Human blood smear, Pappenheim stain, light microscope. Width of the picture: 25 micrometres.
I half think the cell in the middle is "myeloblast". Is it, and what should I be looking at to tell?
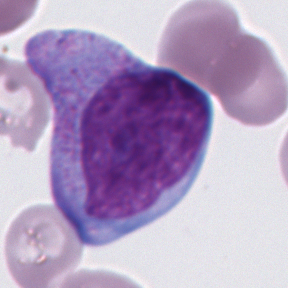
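Start with the chromatin: it is mottled, with darker and lighter purple patches. Next, the cytoplasm is abundant, spreading as a wide area on the left side of the nucleus.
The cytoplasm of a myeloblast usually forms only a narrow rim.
So this wide area of cytoplasm speaks against myeloblast. The cytoplasm is blue, deepest blue along the lower border of the cell. Fine purplish granules are scattered through its upper-left part, and no vacuoles are visible. Weighing it all, myeloblast does not fit; this cell is an atypical promyelocyte.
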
